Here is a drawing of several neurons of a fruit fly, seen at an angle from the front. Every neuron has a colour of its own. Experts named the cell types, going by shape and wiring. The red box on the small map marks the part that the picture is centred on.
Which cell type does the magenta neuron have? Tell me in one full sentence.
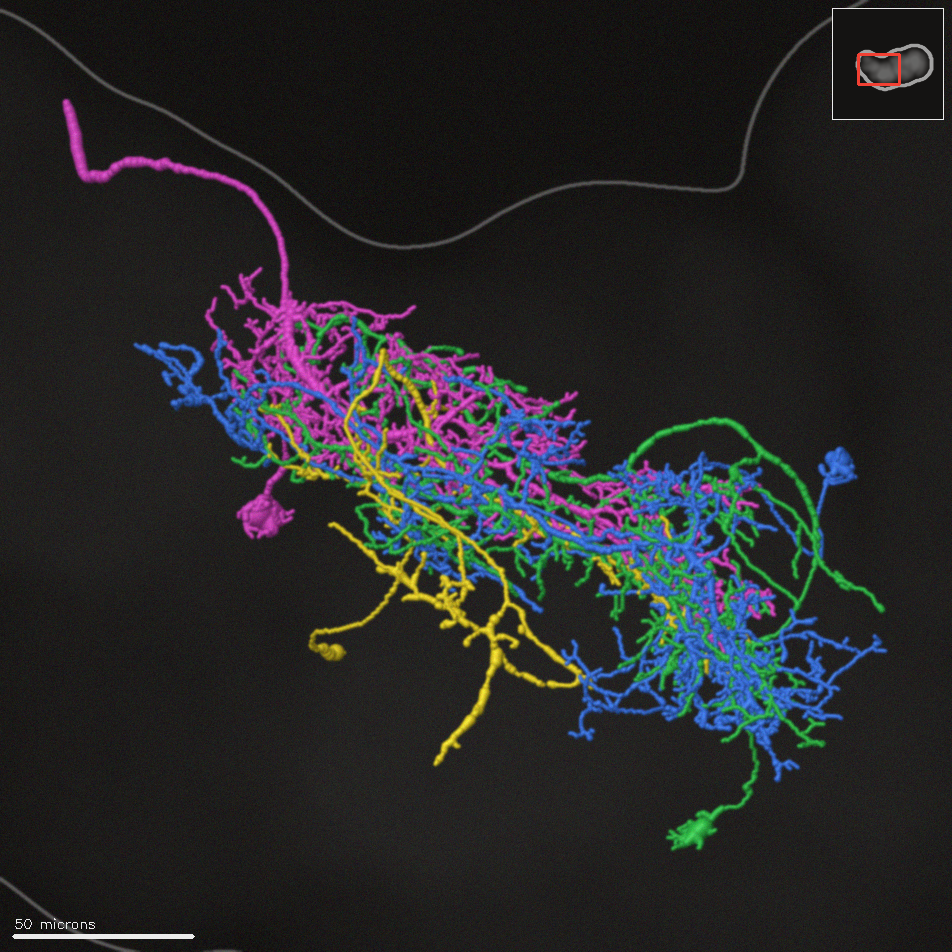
This neuron is categorized as cell type MNhm43.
